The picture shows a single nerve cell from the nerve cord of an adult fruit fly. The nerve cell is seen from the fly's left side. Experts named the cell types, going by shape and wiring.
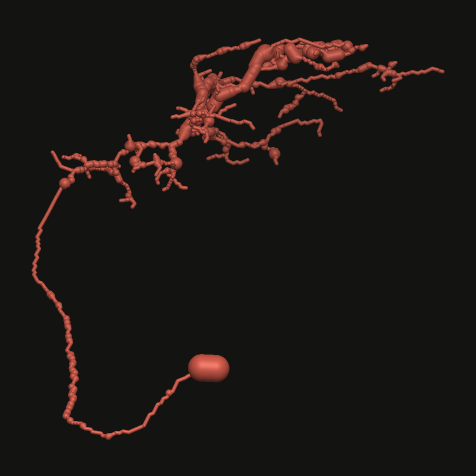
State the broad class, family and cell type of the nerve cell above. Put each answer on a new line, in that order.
nerve-cord intrinsic neuron
hemilineage 03B
IN03B077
